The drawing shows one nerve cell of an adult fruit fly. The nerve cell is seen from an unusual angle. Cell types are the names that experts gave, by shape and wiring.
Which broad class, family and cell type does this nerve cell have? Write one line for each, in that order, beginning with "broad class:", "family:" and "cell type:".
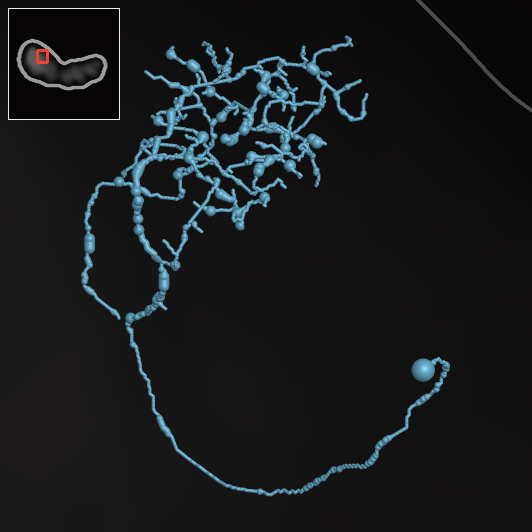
broad class: central-brain intrinsic neuron
family: hemilineage SLPal1
cell type: SLP016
